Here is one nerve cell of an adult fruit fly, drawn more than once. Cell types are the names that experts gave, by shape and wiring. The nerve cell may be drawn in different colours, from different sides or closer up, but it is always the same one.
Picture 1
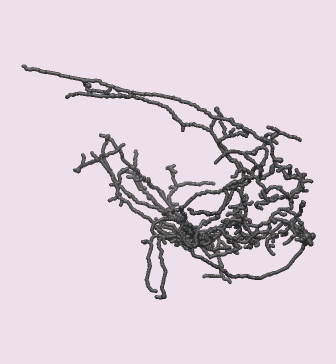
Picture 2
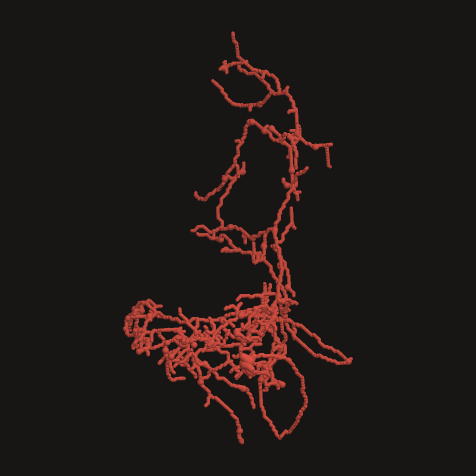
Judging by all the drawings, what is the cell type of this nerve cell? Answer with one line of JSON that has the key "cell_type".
{"cell_type": "SLP122"}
